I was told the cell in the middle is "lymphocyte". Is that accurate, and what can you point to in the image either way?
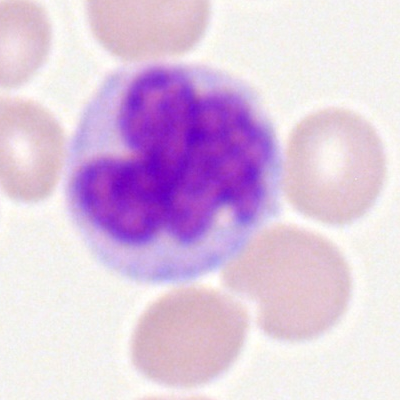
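Not a lymphocyte, I'd say; this one's a monocyte. The chromatin is mottled, paler patches sitting among darker purple areas.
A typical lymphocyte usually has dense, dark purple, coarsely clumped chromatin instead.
The nucleus is irregular and folded, with several indentations giving it a lobed look. It does fill most of the cell.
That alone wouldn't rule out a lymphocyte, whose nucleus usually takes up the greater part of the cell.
Outline's roughly round and smooth, cytoplasm pale bluish-lilac, with no coarse granules.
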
